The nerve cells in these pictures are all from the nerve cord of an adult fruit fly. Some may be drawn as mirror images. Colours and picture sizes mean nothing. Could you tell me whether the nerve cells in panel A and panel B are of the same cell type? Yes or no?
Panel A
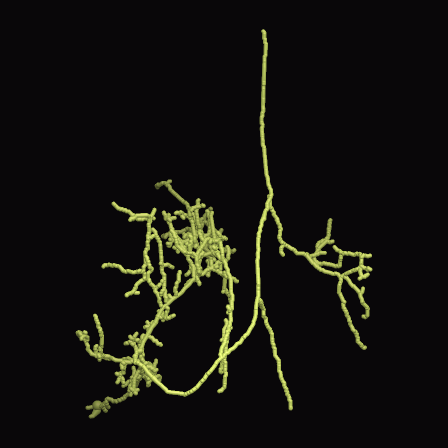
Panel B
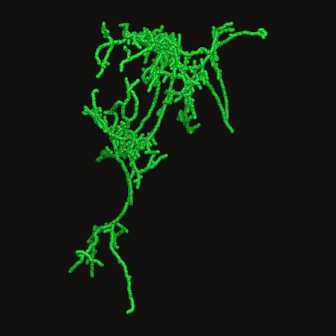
no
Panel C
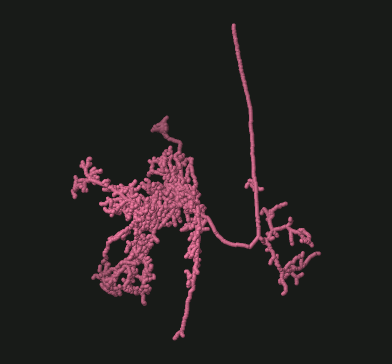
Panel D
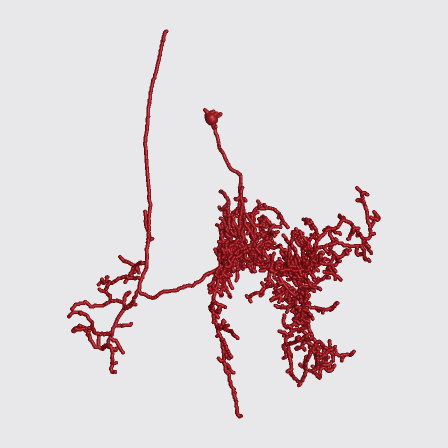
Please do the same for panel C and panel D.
yes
